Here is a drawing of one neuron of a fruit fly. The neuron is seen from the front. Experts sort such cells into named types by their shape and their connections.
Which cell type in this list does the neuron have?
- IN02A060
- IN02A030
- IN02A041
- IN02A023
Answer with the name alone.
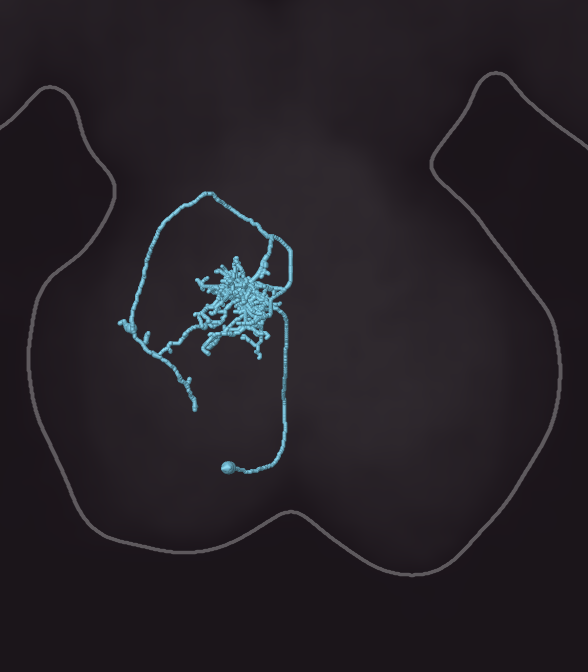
IN02A023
